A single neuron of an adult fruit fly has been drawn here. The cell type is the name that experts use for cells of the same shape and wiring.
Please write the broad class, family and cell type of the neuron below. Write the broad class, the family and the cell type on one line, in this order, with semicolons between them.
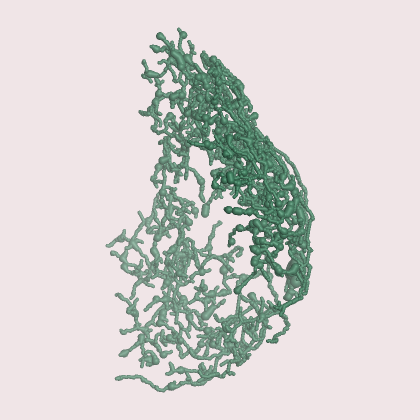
nerve-cord intrinsic neuron; hemilineage 01B; IN01B003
